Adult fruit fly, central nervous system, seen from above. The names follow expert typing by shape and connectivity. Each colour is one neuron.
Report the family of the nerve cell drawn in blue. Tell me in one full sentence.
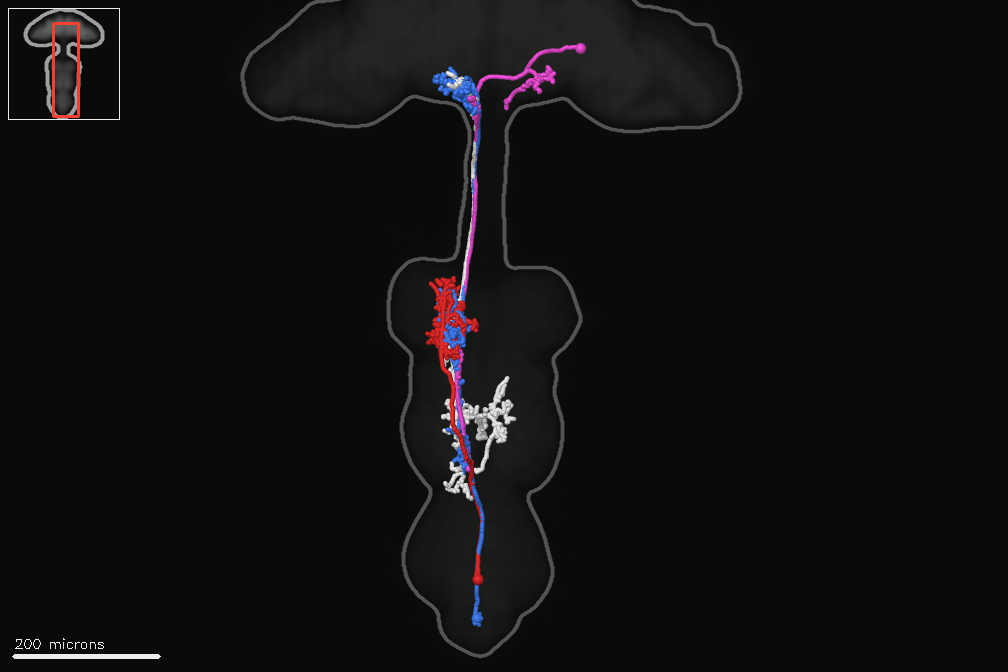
By its family, the nerve cell is hemilineage 06B.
